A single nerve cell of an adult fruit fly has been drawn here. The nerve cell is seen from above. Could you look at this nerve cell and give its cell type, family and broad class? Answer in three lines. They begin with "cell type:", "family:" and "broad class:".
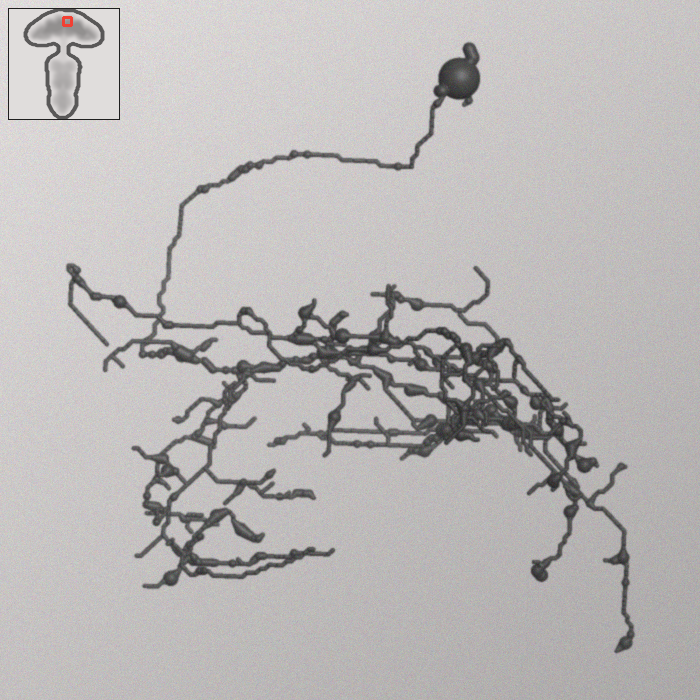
cell type: GNG441
family: hemilineage TRdm
broad class: central-brain intrinsic neuron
